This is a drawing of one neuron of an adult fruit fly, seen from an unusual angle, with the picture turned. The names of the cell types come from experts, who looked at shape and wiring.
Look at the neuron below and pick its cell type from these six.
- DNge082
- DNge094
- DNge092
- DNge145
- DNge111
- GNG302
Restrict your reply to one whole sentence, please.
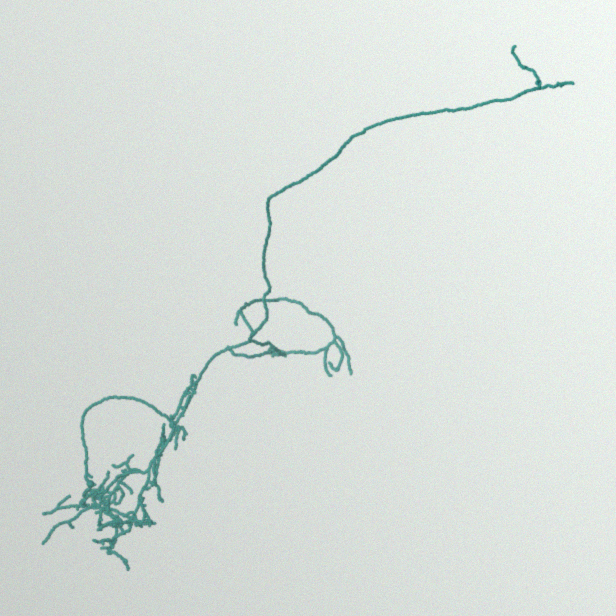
The cell type DNge111 includes this neuron.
